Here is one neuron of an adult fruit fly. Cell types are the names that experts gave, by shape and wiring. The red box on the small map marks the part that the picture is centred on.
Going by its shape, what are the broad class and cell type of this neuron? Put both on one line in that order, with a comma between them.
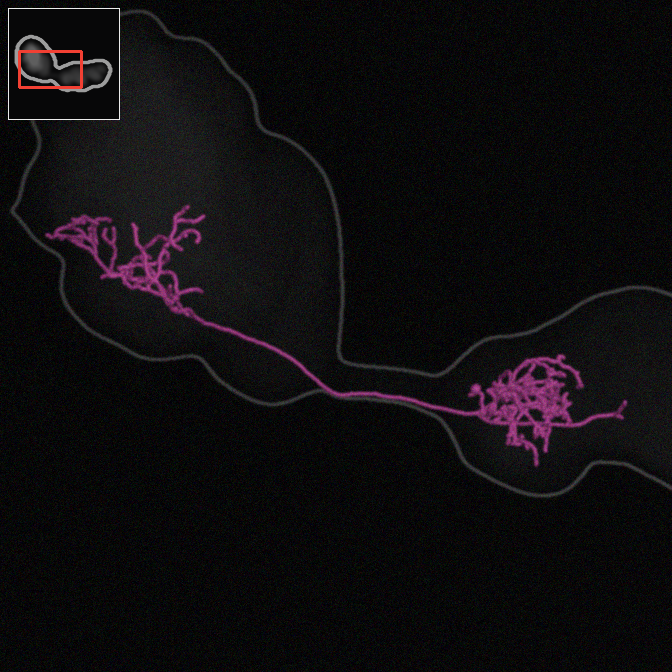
ascending neuron, ANXXX109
